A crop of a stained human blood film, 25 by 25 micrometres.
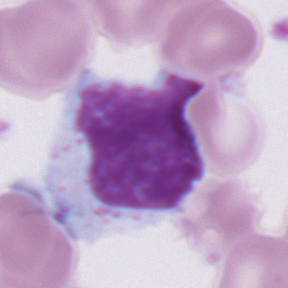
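Large granular lymphocyte at the centre. Start with the nucleus of this large granular lymphocyte: its chromatin is dense dark purple, slightly mottled. Now the cytoplasm: pale greyish blue, wider on the left and lower sides than on the right, with a few small reddish-pink granules.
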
